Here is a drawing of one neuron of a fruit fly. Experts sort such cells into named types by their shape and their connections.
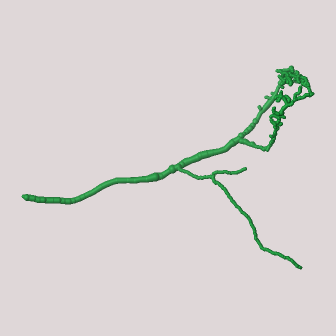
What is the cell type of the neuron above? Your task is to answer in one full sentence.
It is the cell type SNpp38 to which this neuron belongs.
